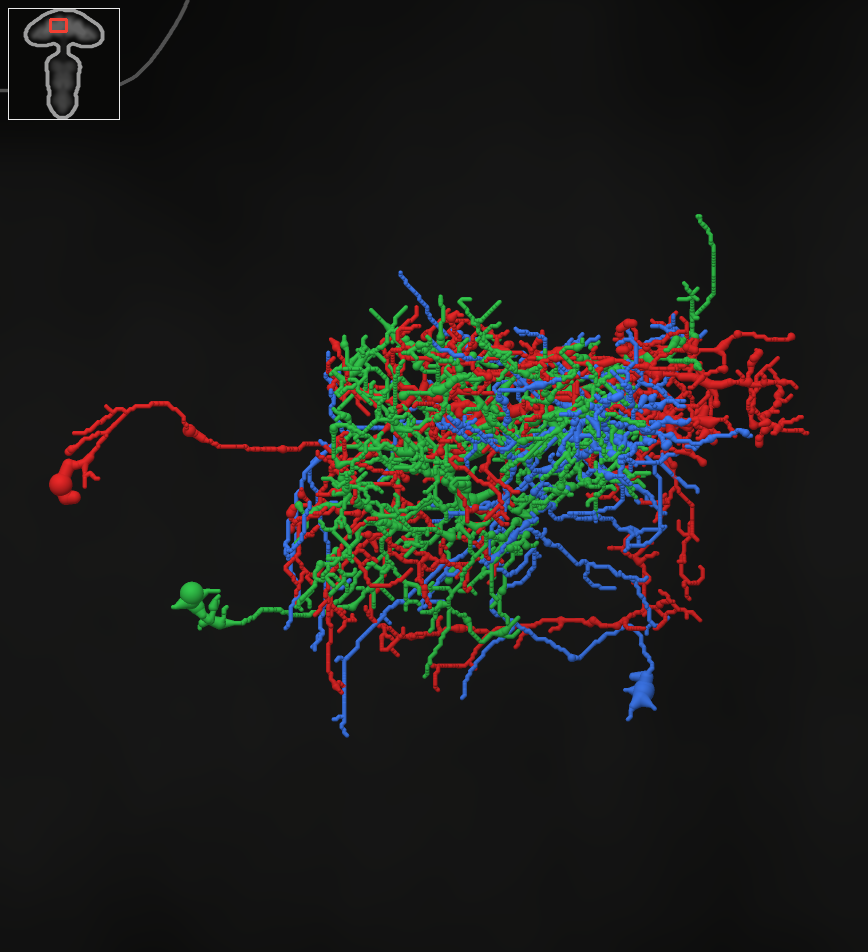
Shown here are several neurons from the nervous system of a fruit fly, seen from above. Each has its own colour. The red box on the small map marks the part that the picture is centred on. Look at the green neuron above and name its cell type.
GNG089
